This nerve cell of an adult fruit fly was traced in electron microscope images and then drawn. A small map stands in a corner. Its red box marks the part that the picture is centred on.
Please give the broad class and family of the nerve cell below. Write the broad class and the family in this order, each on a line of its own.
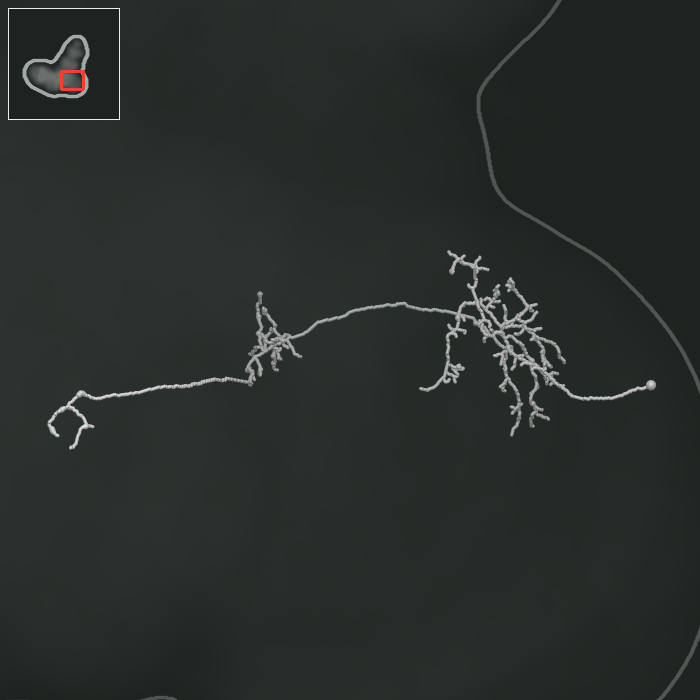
visual projection neuron
MeTu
